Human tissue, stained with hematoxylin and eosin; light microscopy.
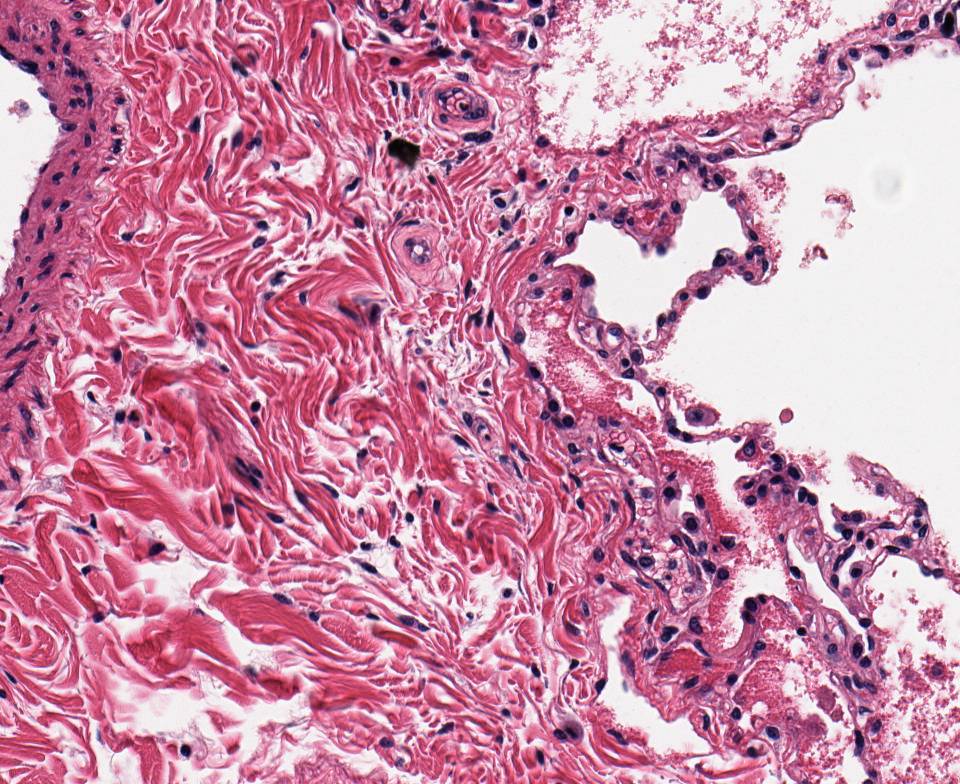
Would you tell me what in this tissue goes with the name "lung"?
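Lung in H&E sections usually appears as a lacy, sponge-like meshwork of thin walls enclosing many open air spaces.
Goes with lung: right third of field, delicate thin-walled septa bordering open spaces. Does not match that pattern: left two-thirds, dense pink connective tissue of thick, wavy, deeply eosinophilic collagen bundles running in many different directions, sparse small dark spindle-shaped nuclei between them. Along left edge, a narrow, more cellular band with elongated nuclei aligned parallel to the border.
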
